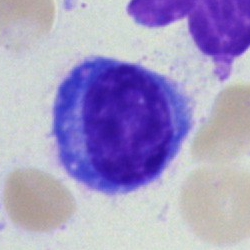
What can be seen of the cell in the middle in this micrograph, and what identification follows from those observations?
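Here the outline is roughly oval, and the border looks fairly smooth. Hmm, the nucleus isn't central; it's displaced toward the right side of the cell. The cytoplasm has a deep blue colour, and right by the left edge of the nucleus there's a paler zone. My name for it: plasma cell.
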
